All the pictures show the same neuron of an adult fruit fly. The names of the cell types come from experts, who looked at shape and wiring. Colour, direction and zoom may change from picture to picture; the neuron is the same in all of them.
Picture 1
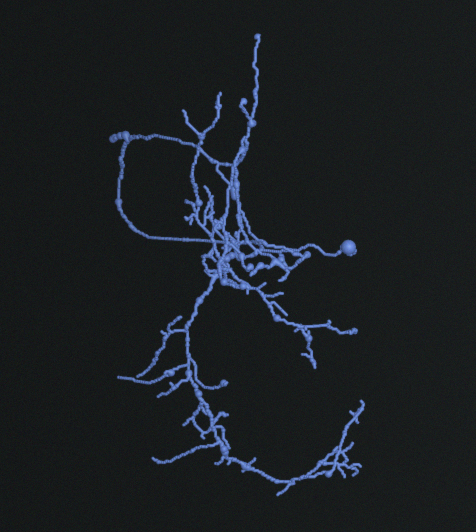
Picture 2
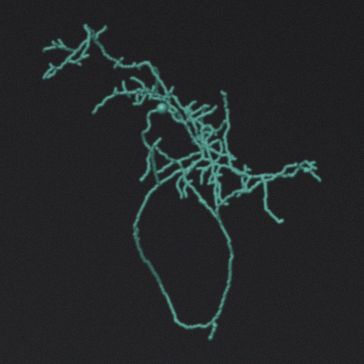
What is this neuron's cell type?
CB3287b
